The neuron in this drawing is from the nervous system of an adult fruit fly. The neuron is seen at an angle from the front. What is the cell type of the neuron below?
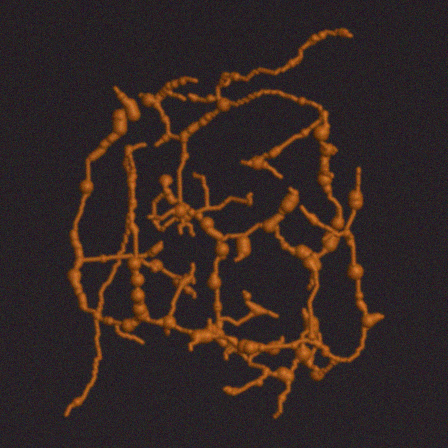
CB1048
